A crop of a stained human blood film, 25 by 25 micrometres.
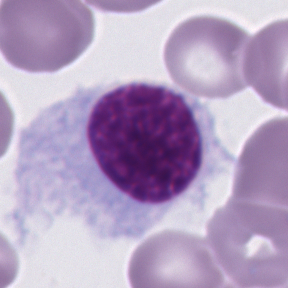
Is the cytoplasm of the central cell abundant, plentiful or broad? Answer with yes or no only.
Yes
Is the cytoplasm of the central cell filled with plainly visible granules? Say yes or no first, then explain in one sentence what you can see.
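No. The cytoplasm shows no distinct granules, only a faint mottled texture.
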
